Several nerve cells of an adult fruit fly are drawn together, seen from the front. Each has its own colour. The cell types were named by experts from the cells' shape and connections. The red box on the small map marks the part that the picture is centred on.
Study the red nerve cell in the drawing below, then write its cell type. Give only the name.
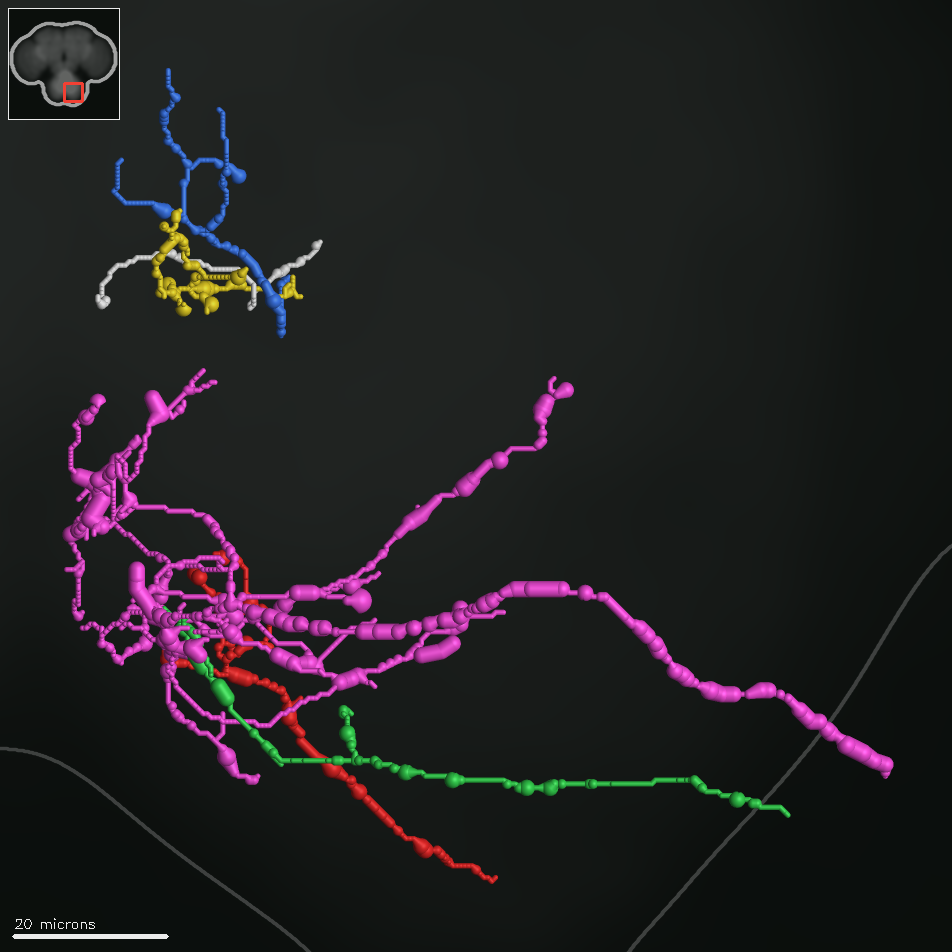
SNta37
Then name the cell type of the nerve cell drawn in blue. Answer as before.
SNta27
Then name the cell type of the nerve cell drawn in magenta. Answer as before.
SNxx29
